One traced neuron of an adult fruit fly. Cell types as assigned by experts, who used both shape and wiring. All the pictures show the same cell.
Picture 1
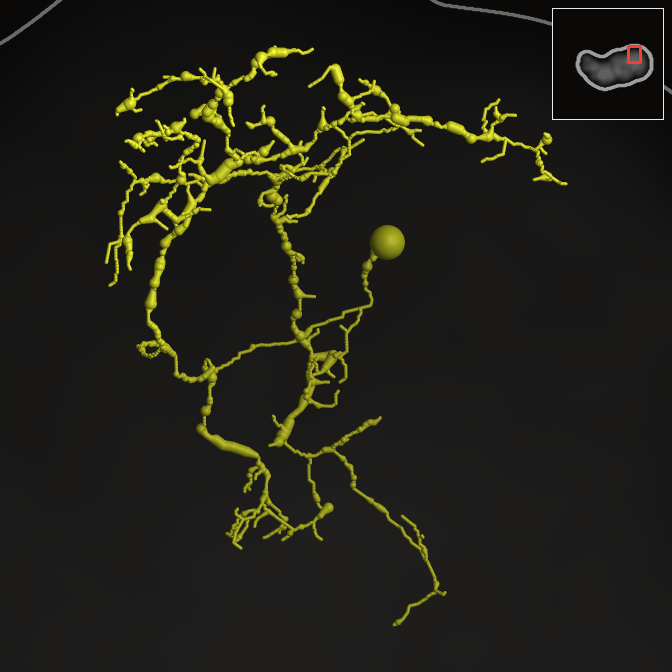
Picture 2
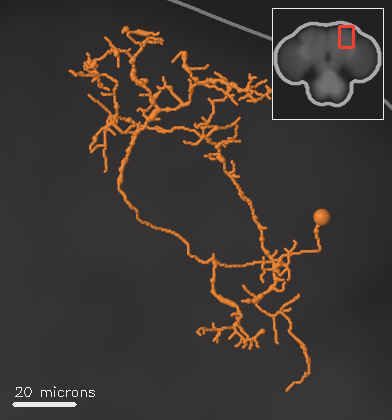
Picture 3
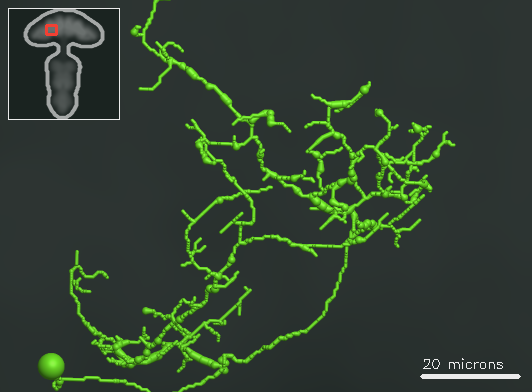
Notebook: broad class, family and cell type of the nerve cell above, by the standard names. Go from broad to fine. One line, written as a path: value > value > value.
central-brain intrinsic neuron > hemilineage SLPpl2 > CB3724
